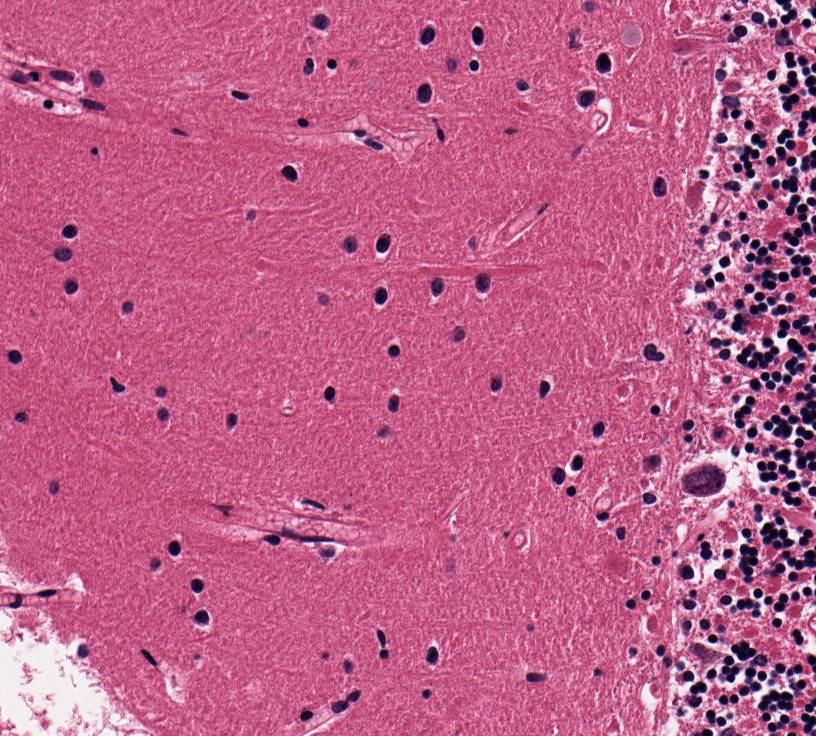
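Cerebellum. First, the right edge: a band crowded with small, darkly staining nuclei runs along it. Second, those nuclei: small, round and dark, with very little visible cytoplasm. Third, at the border of this dense band, on the right just below mid-height, a single large neuron with an ovoid cell body and round nucleus. Last, the lower left corner: white empty space beyond the tissue edge.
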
